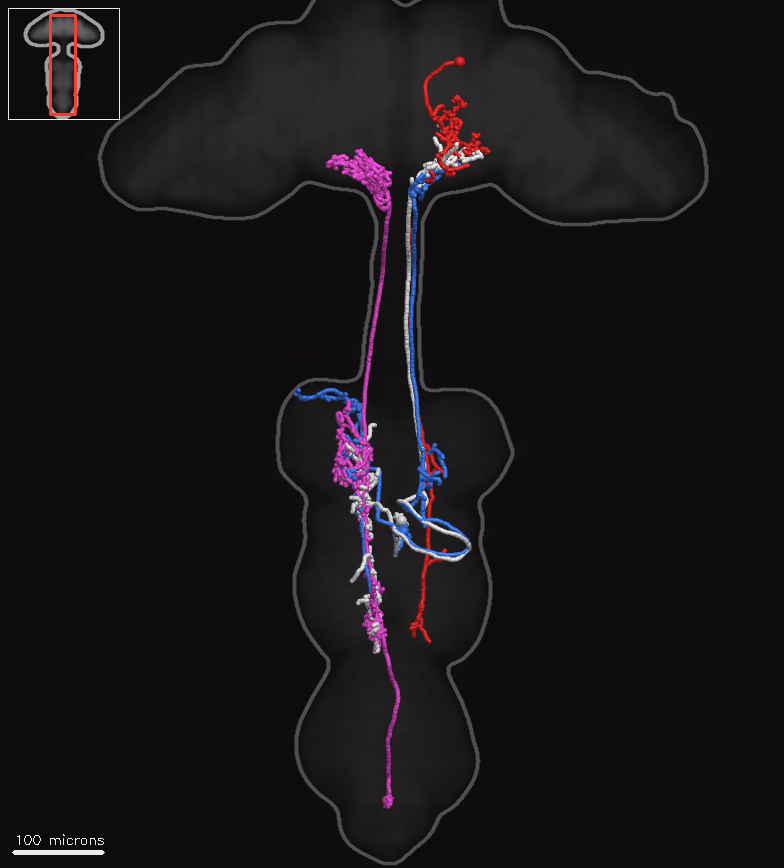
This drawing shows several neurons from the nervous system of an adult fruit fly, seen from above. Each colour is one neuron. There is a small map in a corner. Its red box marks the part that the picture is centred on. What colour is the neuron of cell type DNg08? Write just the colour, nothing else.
red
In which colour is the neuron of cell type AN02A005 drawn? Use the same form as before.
blue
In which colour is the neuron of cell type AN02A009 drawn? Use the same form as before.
white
